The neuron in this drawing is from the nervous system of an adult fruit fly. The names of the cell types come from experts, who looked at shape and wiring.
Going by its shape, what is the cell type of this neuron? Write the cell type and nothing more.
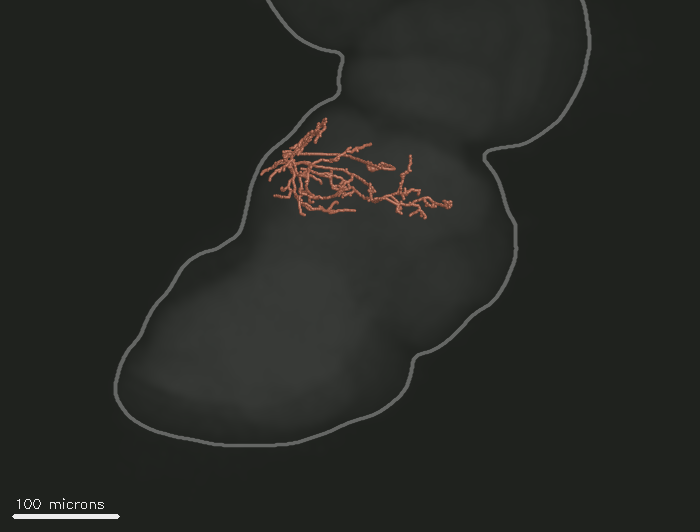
SLP076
